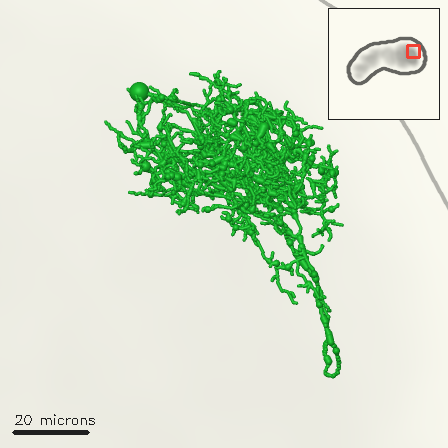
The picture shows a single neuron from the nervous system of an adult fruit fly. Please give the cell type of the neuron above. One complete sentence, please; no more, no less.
It is as AVLP103 that this neuron is typed.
